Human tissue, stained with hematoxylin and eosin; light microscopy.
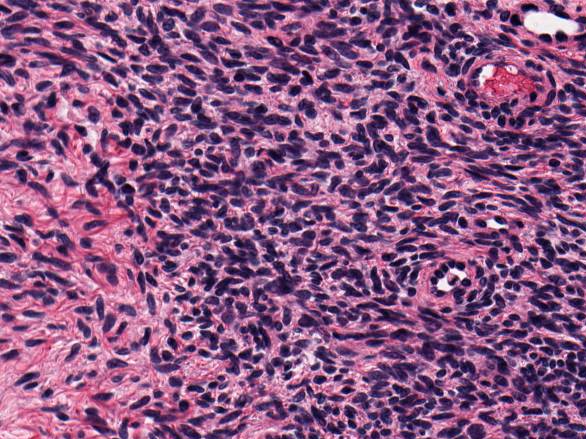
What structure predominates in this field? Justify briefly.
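That's ovarian cortex. What settles it is the dense packing of spindle to oval cells in short, intersecting fascicles.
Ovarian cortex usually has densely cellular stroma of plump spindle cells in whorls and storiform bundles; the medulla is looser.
Nuclei are dark, oval to spindle-shaped; cytoplasm is scant, borders indistinct. Pink collagenous stroma stands out most toward the left edge.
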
